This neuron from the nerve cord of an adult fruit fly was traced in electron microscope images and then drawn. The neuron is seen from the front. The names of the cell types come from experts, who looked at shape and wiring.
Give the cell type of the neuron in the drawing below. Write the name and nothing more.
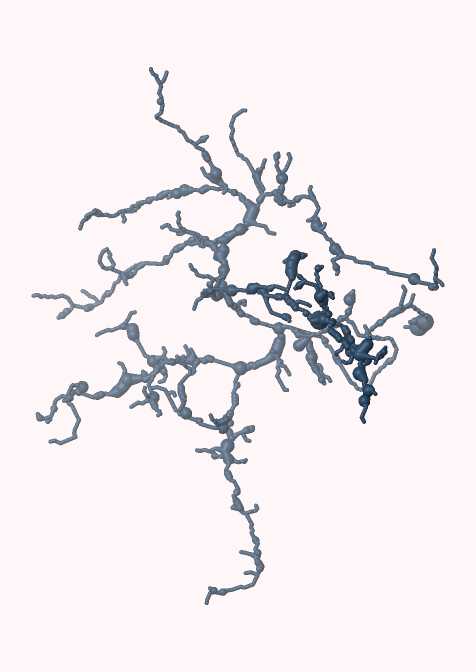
IN21A083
